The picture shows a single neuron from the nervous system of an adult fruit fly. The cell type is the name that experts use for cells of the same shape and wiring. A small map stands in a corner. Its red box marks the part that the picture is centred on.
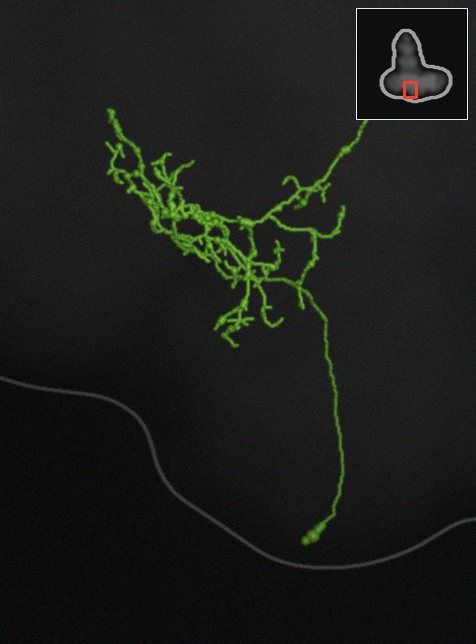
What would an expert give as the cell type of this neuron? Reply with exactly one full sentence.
The neuron here falls under cell type CB2431.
